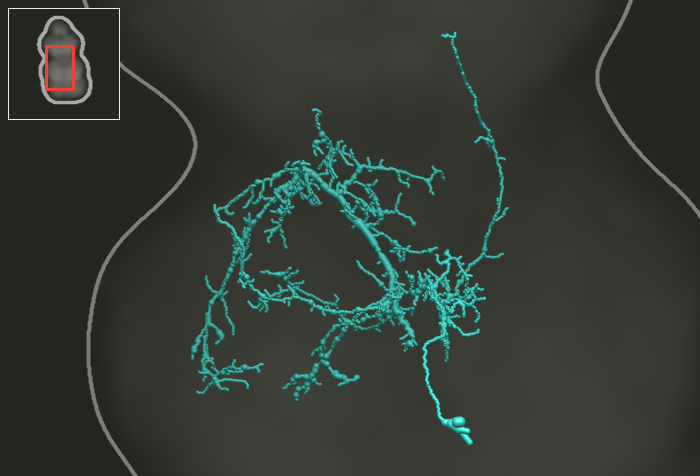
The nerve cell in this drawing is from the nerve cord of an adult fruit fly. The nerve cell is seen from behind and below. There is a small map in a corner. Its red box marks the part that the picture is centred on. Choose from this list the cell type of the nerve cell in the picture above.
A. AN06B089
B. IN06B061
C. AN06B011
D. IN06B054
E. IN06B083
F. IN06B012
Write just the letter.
B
